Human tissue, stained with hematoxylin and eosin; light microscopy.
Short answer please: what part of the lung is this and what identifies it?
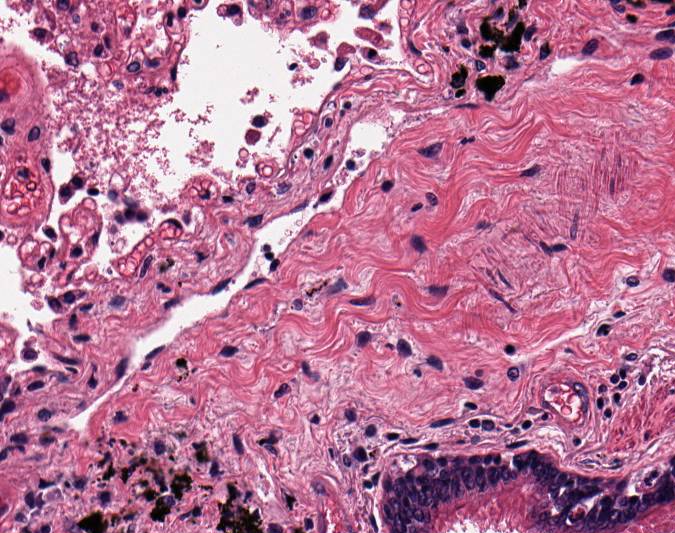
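This field is dense connective tissue. A broad band of wavy pink collagen fibres runs diagonally across the centre, lower left to upper right; its nuclei are sparse and mostly elongated.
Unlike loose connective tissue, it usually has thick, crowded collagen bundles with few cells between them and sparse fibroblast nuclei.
Coarse black pigment lies in clumps at the top right and bottom left, and a strip of crowded cells with dark purple nuclei lies at the bottom centre-right.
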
